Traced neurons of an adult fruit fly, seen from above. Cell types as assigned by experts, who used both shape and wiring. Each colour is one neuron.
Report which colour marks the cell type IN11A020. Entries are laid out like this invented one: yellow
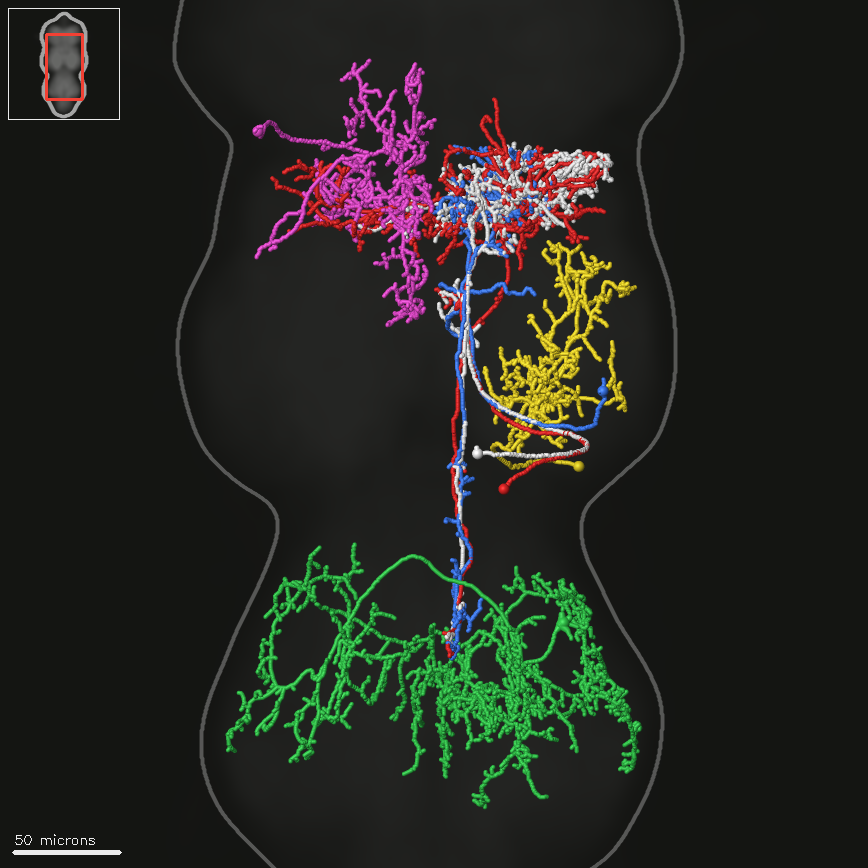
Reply: magenta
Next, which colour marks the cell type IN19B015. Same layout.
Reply: green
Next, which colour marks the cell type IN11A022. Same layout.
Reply: blue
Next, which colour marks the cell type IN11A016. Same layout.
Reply: red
